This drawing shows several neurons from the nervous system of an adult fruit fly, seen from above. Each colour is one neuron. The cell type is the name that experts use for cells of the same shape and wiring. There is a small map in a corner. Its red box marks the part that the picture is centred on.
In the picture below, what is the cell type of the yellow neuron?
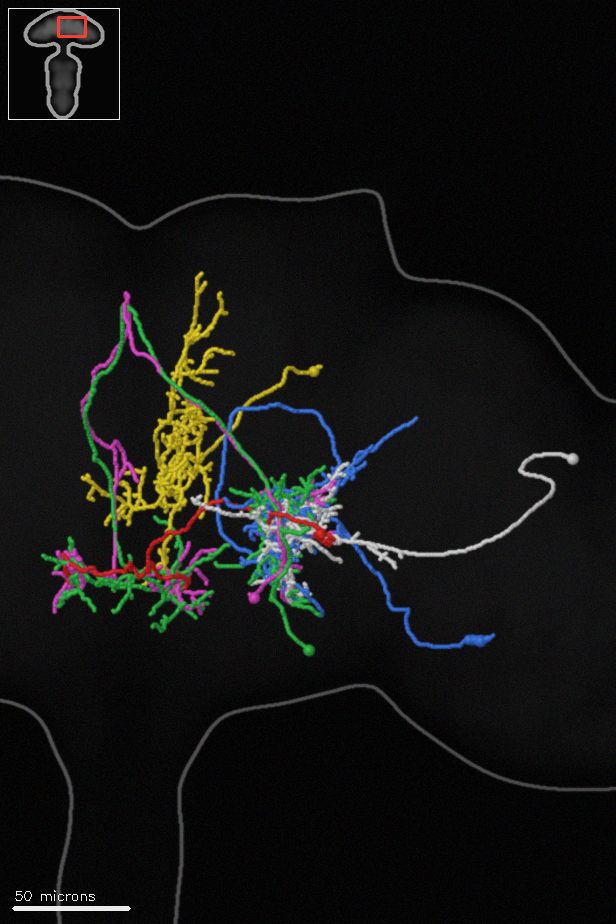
CB2043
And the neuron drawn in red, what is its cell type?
CL171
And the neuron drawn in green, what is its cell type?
CL216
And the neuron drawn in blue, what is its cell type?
CL314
